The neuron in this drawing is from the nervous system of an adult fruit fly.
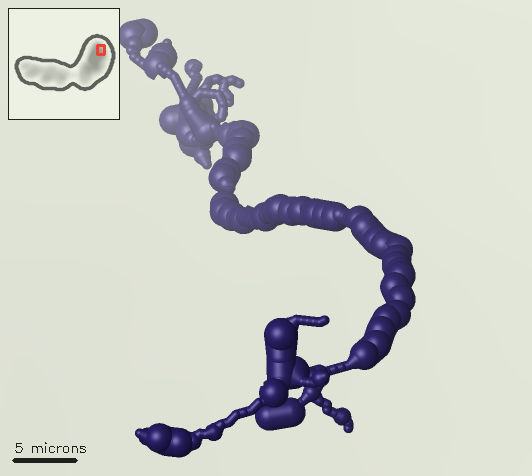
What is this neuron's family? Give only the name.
L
